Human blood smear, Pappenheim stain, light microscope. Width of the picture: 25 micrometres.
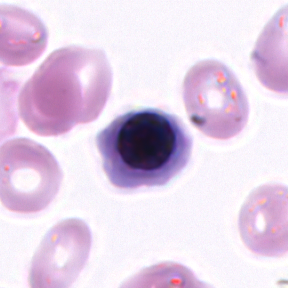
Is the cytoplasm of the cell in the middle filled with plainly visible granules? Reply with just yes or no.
No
